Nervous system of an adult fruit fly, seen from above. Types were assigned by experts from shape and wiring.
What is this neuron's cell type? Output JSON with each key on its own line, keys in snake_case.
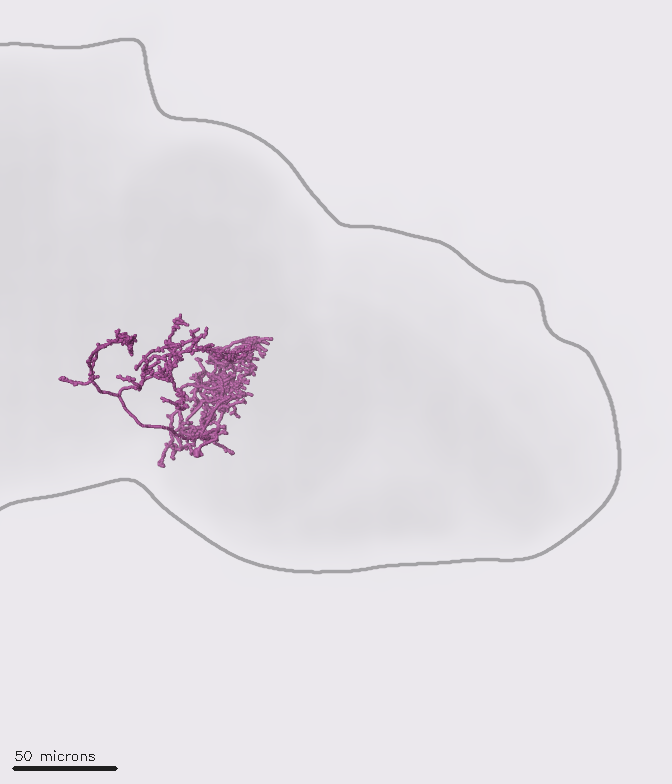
{
 "cell_type": "LoVP34"
}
